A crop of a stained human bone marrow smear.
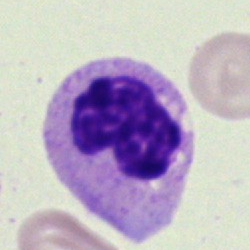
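Segmented neutrophil, central cell, stained human bone marrow smear, light microscope. Outline smooth, narrowing toward the bottom into a blunt point. Nucleus in upper part of cell; more cytoplasm below it. Fine scattered purple granules in cytoplasm. A few small clear spots along right edge of nucleus.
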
